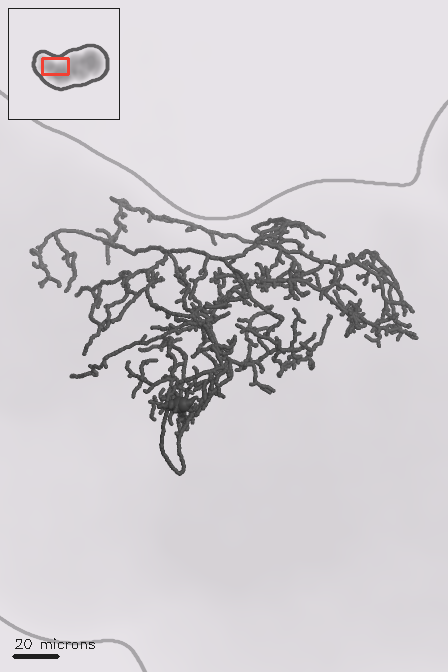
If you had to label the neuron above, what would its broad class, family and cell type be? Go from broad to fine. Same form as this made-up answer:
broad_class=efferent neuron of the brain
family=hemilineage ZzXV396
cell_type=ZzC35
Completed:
broad_class=nerve-cord intrinsic neuron
family=hemilineage 19B
cell_type=IN19B034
